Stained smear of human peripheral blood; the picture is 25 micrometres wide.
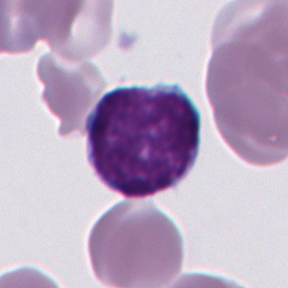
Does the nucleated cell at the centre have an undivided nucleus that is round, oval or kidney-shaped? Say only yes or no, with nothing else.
Yes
